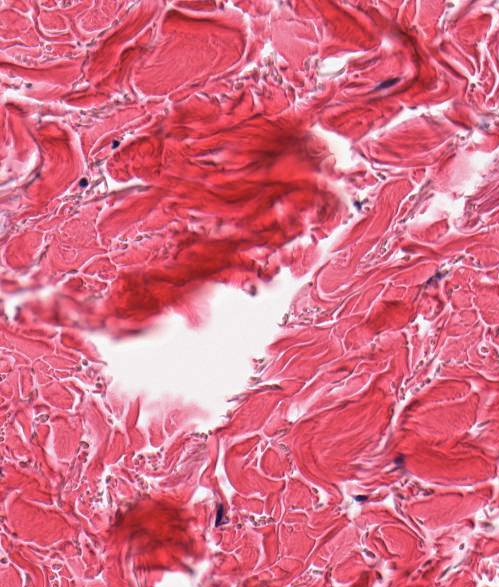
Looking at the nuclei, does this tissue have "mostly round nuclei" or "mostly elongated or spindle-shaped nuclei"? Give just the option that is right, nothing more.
Mostly elongated or spindle-shaped nuclei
